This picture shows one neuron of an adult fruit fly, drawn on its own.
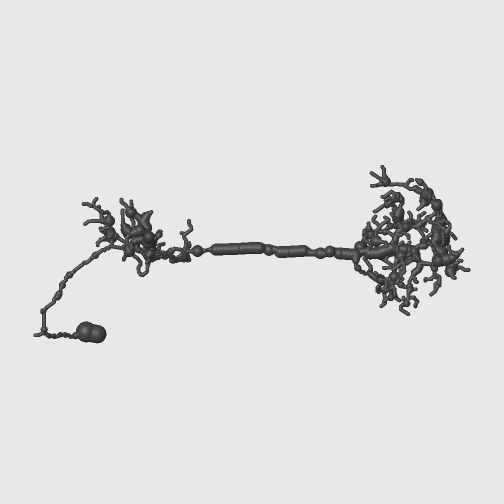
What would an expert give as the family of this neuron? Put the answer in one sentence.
The family is Y.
